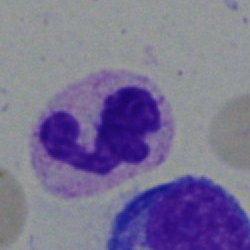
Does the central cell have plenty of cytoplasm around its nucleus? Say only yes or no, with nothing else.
Yes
